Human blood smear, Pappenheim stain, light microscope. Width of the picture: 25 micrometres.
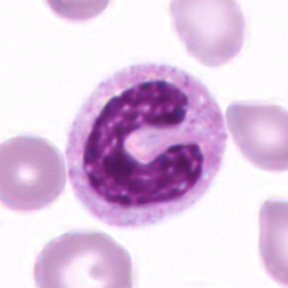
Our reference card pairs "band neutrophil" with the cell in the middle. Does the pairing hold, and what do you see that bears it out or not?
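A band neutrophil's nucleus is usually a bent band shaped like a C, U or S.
Here it is a single C-shaped band opening to the right, not divided into lobes, which goes with band neutrophil.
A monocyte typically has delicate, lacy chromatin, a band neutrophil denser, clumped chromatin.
This chromatin is dark purple and coarsely clumped, siding with band neutrophil rather than monocyte.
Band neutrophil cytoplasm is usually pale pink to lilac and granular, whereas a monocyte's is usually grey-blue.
The cytoplasm here is pale pink with fine pinkish-violet granules throughout, again against monocyte. The cell is round and smooth, about 14 micrometres across, its nucleus filling about 50% of the area. Band neutrophil fits.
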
